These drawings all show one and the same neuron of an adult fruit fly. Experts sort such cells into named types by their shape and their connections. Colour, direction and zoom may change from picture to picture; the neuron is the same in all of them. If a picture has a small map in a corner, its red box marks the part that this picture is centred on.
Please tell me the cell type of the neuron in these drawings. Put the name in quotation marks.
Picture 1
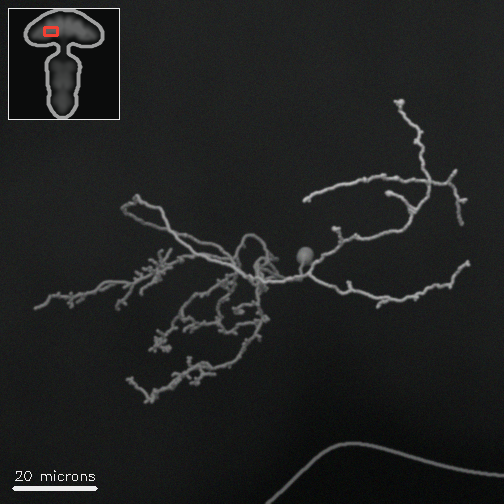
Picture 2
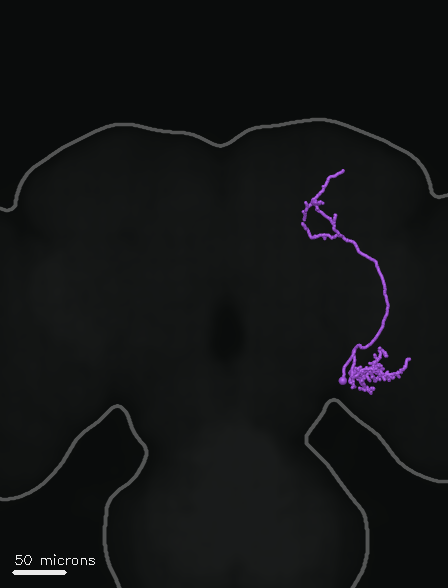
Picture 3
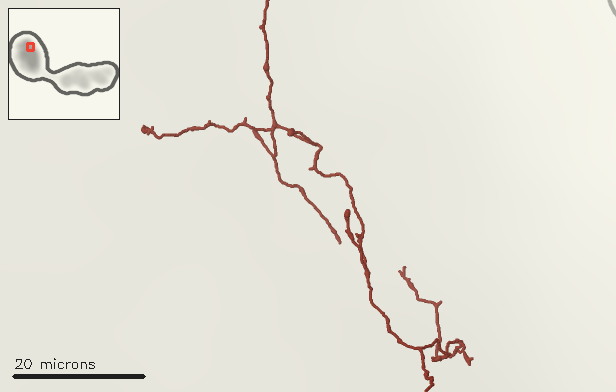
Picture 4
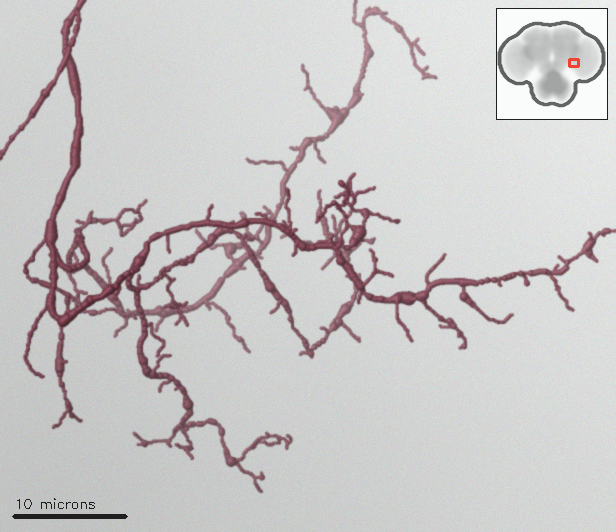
"LoVP3"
